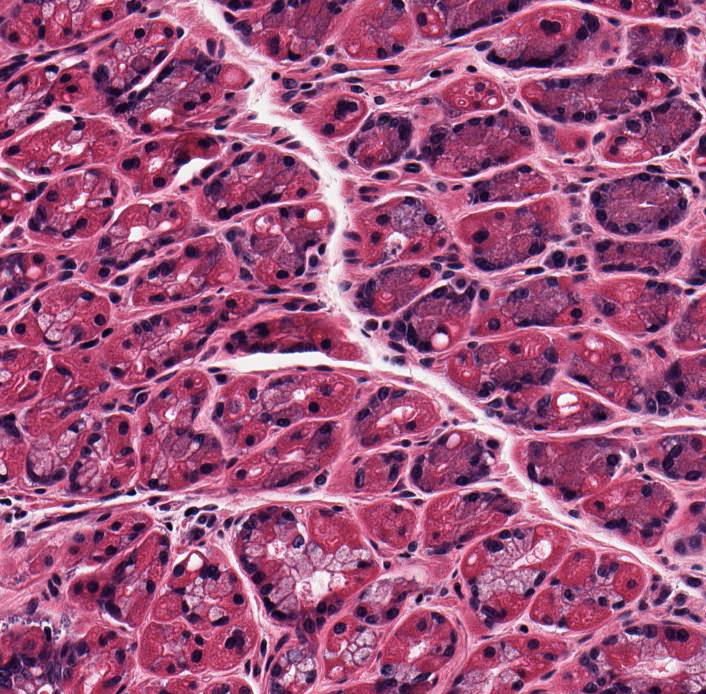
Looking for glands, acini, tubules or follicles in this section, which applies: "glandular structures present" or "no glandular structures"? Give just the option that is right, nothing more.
Glandular structures present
